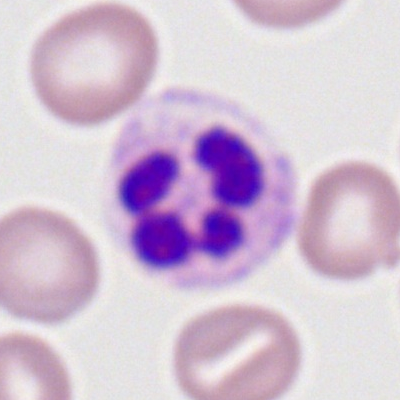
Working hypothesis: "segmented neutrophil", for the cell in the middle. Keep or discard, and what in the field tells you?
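The cell has a smooth, round outline. Its nucleus is divided into several separate lobes, with dense chromatin stained dark purple and no visible nucleoli. Plentiful pale pinkish-lilac cytoplasm surrounds the lobes. The cytoplasm holds only fine, faint granules, and large coarse granules are absent.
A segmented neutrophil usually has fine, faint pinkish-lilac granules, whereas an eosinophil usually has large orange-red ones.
The fine, faint granules here speak for segmented neutrophil, and the lack of large coarse granules speaks against eosinophil.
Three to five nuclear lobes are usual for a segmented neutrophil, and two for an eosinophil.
The several separate lobes seen here sit with the segmented neutrophil pattern rather than the two-lobed eosinophil one. The name segmented neutrophil fits this cell.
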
